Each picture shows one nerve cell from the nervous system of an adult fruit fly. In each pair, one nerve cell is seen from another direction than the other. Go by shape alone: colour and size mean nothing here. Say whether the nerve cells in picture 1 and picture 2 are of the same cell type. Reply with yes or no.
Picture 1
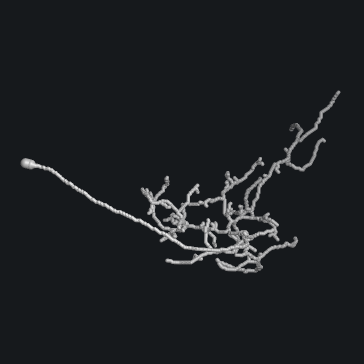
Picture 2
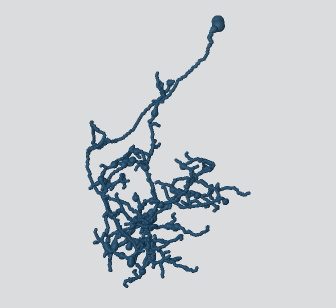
no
